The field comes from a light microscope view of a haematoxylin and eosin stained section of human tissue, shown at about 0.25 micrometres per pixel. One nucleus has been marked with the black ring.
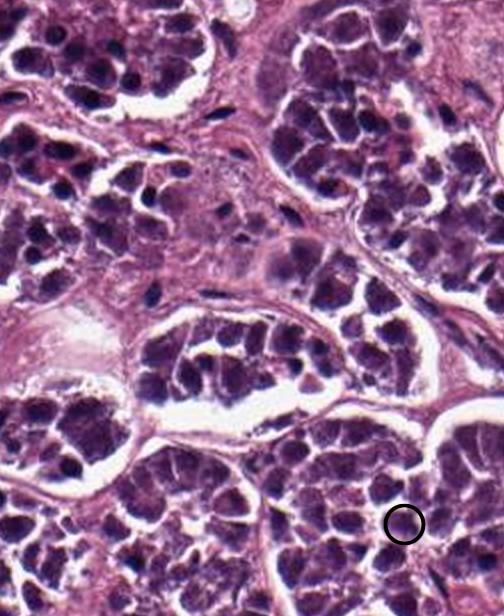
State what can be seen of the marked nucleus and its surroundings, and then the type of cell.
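The nucleus is rounded and dark purple, about the same size as the nuclei of the cells packed around it. It lies among a tightly packed cluster of similar cells that is bounded by thin pink fibrous strands. The marked nucleus belongs to a pancreatic acinar cell.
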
